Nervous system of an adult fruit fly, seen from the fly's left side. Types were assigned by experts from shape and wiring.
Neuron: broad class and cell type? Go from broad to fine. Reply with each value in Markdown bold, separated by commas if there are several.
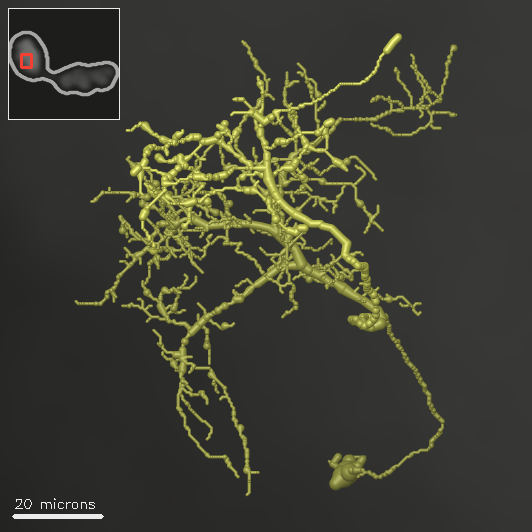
**central-brain intrinsic neuron**, **CB0492**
